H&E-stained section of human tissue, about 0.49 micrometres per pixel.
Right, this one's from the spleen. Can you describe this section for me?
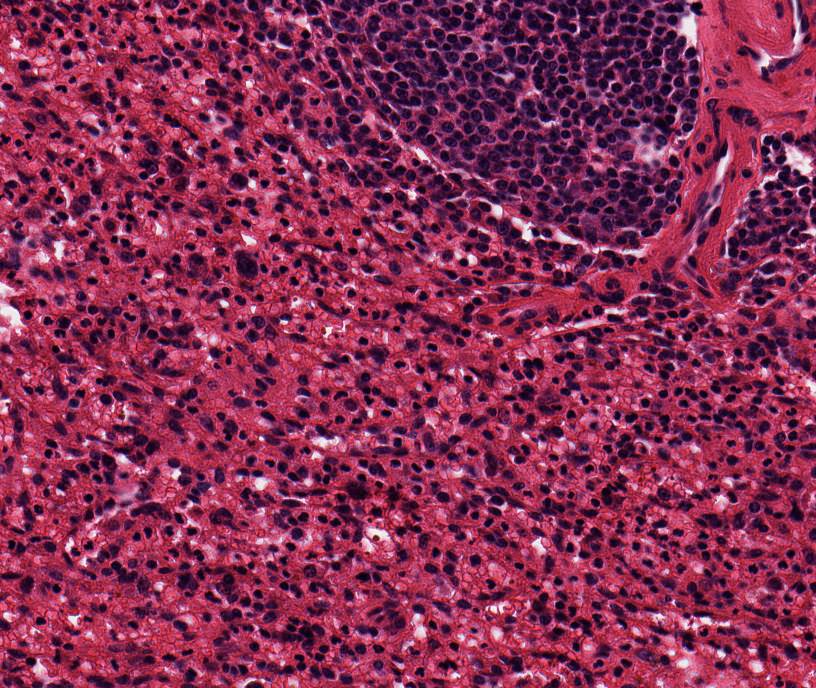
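Solid sheets of cells fill most of the field; no glands or lumens. Upper right: sharply bounded zone of more tightly packed cells, darker nuclei, scant cytoplasm. No fat cells.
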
